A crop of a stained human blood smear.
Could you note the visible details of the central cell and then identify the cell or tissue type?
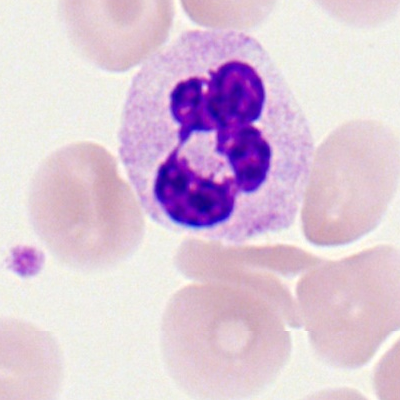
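Lobes arranged in a ring around a pale central patch of cytoplasm. Chromatin dark purple, densely clumped. Cytoplasm abundant, pale pinkish-lilac, filled with fine, dust-like pinkish-violet granules. Segmented neutrophil.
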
